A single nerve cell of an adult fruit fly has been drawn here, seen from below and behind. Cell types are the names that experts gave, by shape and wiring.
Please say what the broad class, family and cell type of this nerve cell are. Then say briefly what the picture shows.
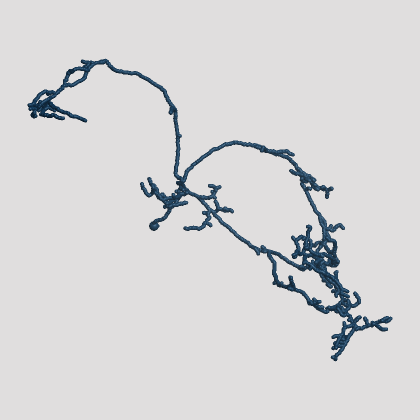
This is a central-brain intrinsic neuron. The family is hemilineage SMPad1. Its cell type is SMP719m. Dozens of branch ends can be seen. In this view it is about as wide as it is tall.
